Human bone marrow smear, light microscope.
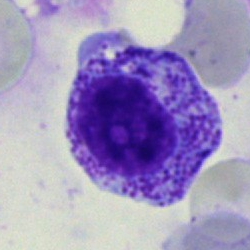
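Myelocyte, the cell in the middle of this stained bone marrow smear. Its outline is irregular and somewhat angular rather than smoothly round, and the nucleus sits off-centre toward the left. Between the granules the cytoplasm is a pale bluish-grey, and there's a small clear vacuole near the top edge.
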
